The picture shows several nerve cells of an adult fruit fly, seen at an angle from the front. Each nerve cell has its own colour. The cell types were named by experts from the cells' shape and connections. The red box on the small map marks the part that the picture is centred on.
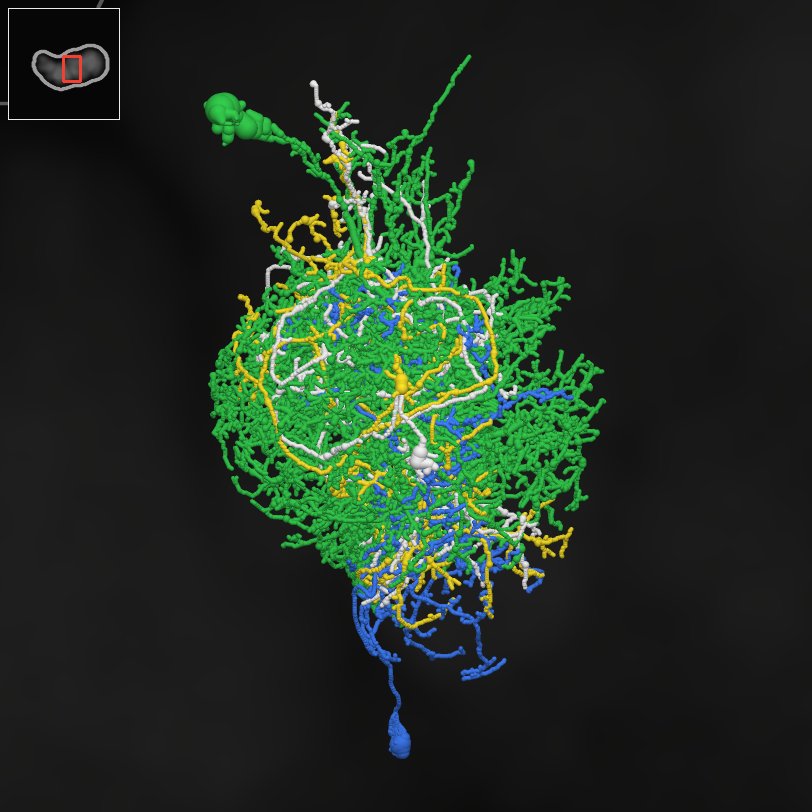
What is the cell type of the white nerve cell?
AVLP305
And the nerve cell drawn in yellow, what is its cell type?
AVLP304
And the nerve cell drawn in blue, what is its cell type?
AVLP346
